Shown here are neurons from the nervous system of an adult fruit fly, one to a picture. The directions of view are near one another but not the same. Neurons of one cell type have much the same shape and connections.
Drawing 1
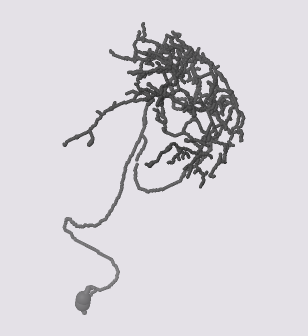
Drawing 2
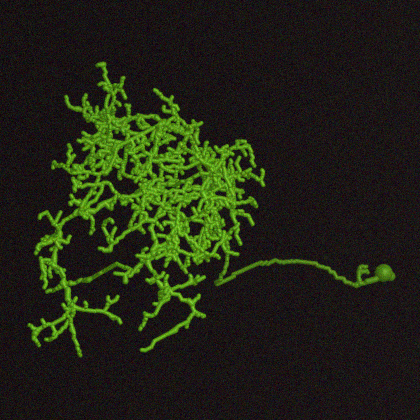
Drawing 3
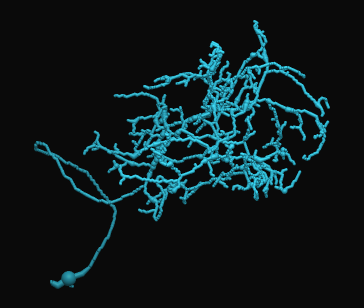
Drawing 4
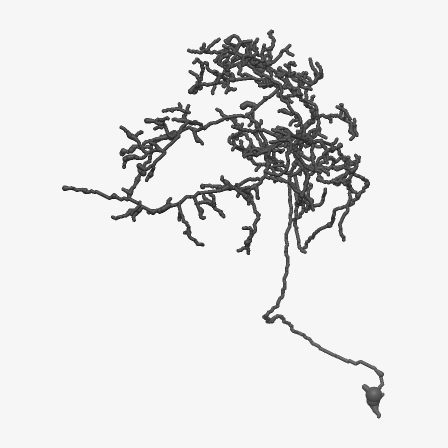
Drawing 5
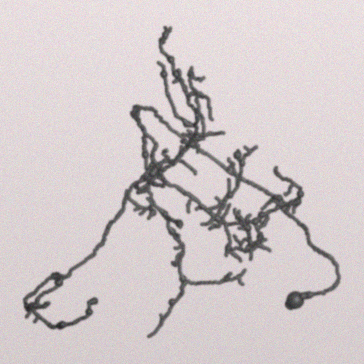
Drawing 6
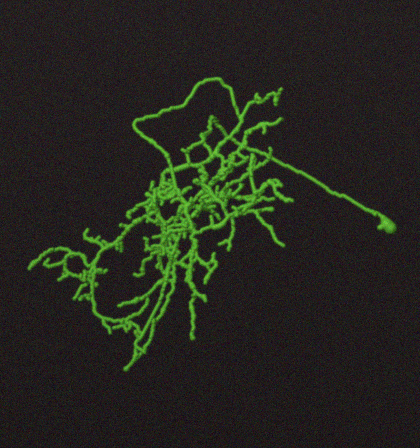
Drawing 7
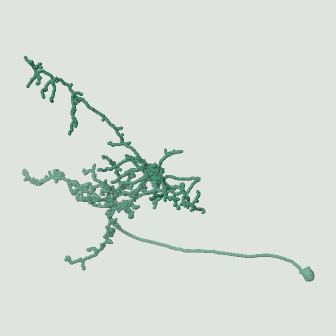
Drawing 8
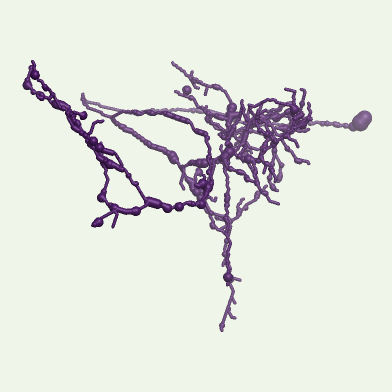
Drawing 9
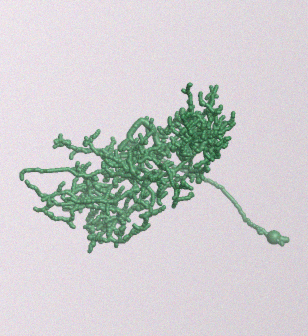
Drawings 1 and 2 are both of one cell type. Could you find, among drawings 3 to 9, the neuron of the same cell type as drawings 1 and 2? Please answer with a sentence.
Drawing 4 is of the same cell type.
